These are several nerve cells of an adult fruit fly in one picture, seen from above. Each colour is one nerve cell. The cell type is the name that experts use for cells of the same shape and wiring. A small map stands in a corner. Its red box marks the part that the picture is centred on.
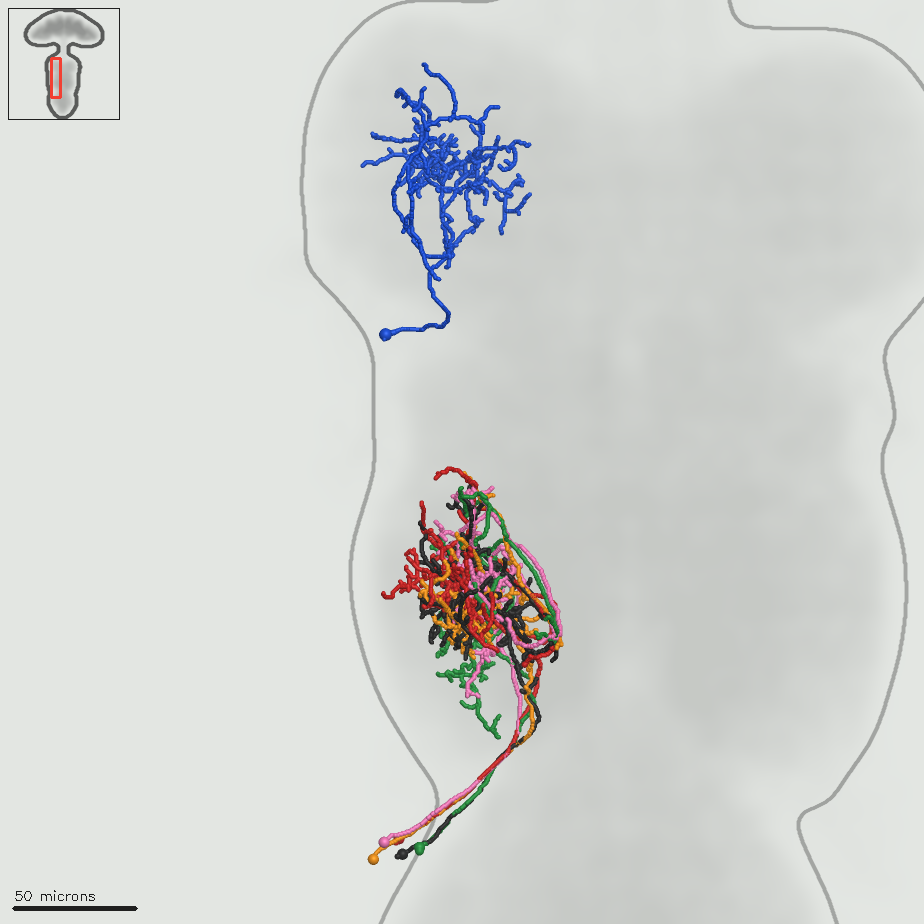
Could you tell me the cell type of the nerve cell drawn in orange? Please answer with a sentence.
The cell type is IN01B067.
